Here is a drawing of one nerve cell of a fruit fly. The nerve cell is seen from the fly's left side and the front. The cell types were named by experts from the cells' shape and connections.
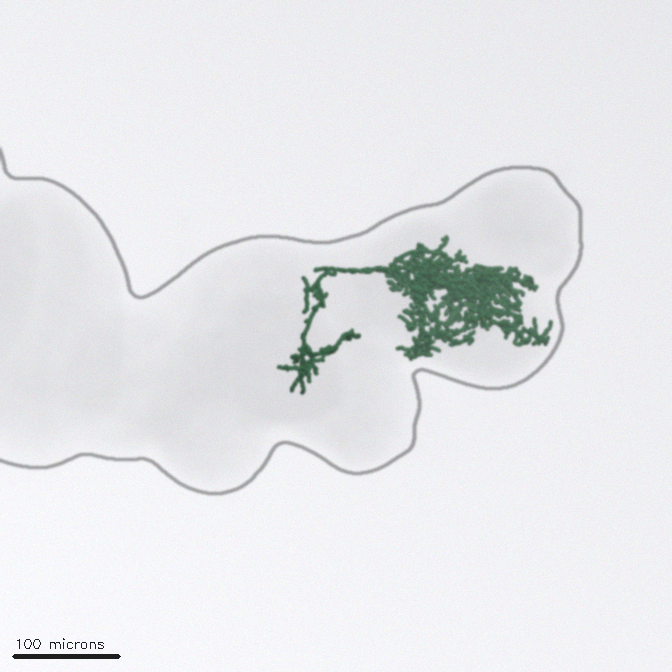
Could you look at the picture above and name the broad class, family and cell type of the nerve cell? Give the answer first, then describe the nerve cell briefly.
Its broad class is nerve-cord intrinsic neuron. Its family is hemilineage 02A. Its cell type is IN02A004. By the scale bar it is about 250 microns wide in this view. As drawn here it is wider than it is tall.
